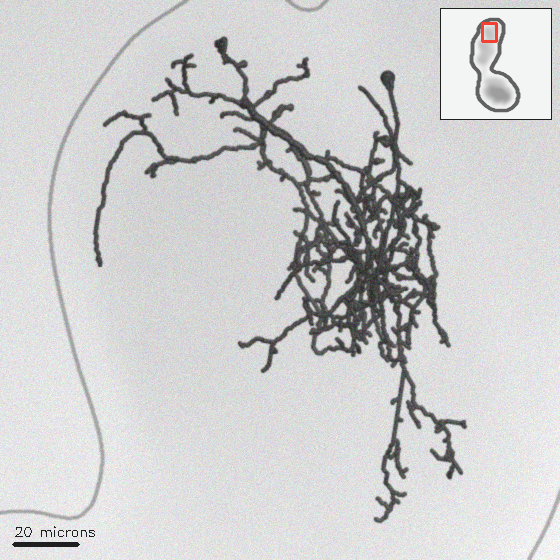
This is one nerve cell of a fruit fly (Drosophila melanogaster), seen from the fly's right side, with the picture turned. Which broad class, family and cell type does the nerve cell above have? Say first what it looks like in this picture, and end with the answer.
By the scale bar it is about 150 microns tall in this view. Dozens of branch ends can be seen. Its broad class is nerve-cord intrinsic neuron. The family is hemilineage 03A. Its cell type is IN03A036.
